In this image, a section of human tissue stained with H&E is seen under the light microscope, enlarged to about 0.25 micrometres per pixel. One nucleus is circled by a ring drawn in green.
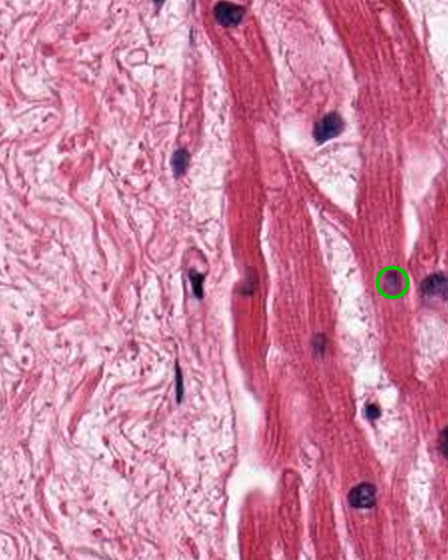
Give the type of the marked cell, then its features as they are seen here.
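This is a cardiomyocyte. The nucleus is oval, with its long axis lying along the length of the fibre. The nucleus stains purple, and its edge looks soft rather than sharply drawn. The nucleus lies within a long band of deep pink cytoplasm, with cytoplasm on both sides of it. The cytoplasm shows fine streaks running lengthwise along the fibre. The fibre runs top to bottom, parallel to neighbouring fibres, with pale loose spaces between them.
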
